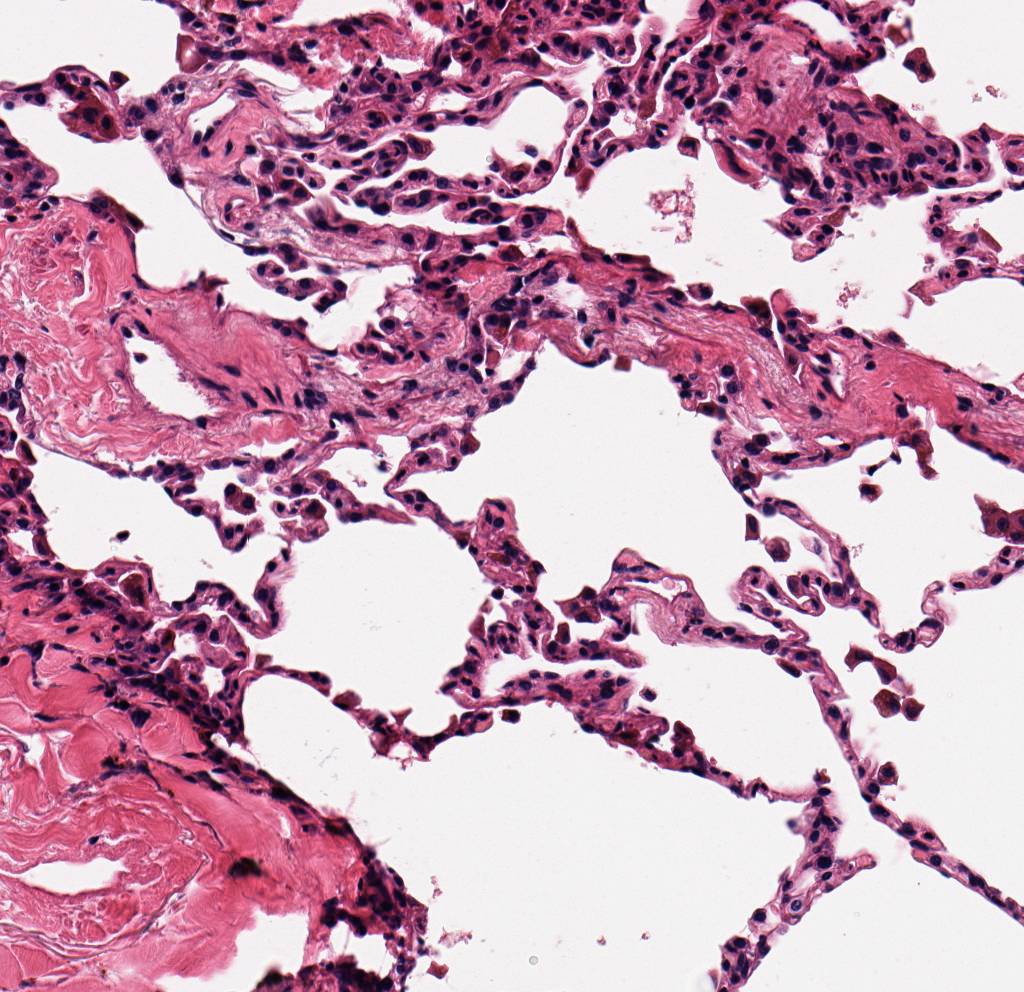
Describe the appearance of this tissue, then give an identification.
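Large, irregular empty spaces, divided by thin branching septa, occupy the centre and right of the field. In the lower left corner lies dense pink collagen. Along the thin septa at lower right, flattened cells with small dark nuclei form the lining. Rounded cells with brown-tinged cytoplasm lie free in the spaces and along the septa, most of all on the right. The name of this tissue is lung.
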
